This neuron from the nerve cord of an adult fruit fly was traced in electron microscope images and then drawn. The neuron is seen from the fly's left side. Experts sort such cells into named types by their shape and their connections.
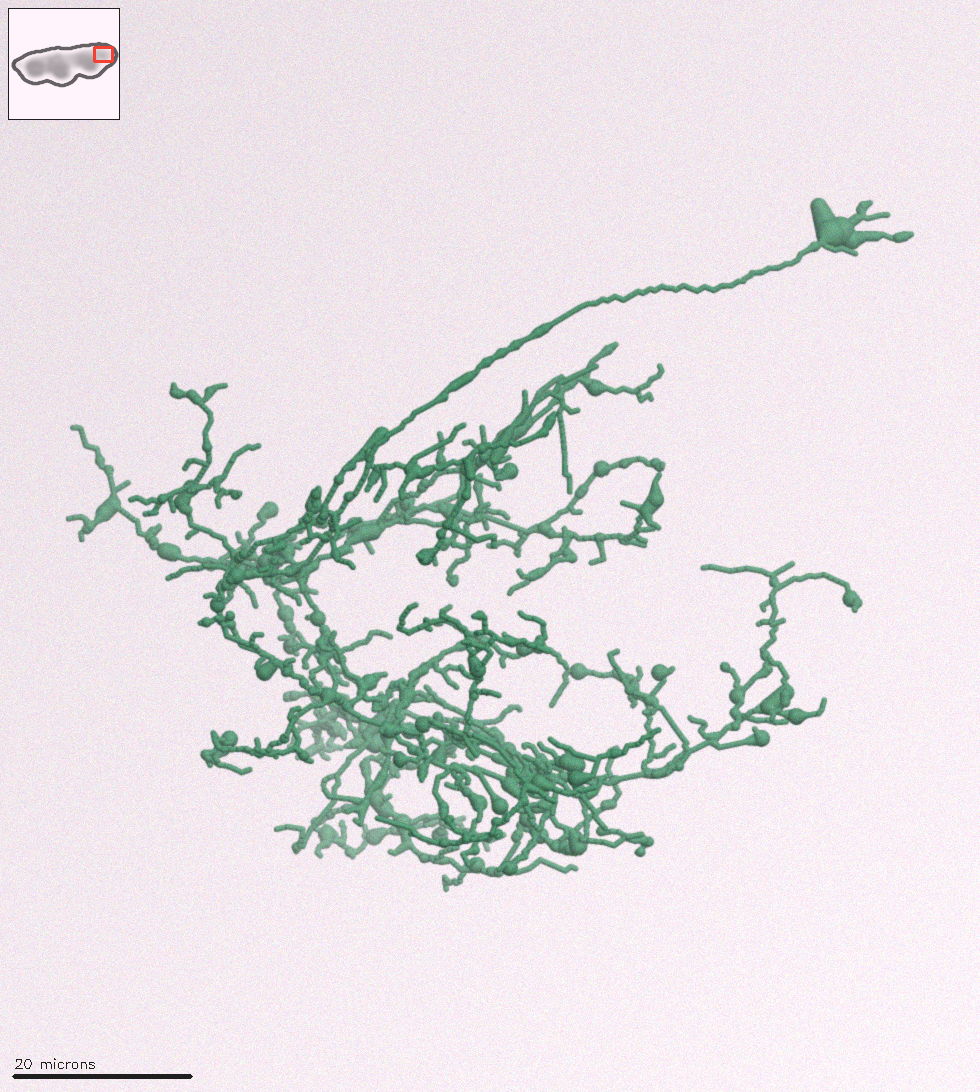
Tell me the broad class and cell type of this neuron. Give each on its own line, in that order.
nerve-cord intrinsic neuron
INXXX297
